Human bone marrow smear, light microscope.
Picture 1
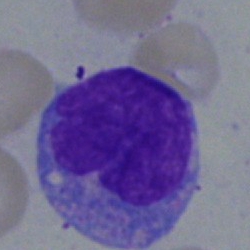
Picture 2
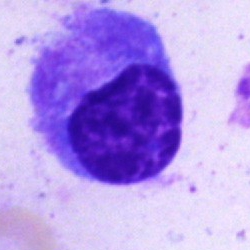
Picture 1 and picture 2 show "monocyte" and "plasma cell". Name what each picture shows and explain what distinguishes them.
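Monocyte for picture 1, plasma cell for picture 2. Working from the nucleus outward, the nucleus in picture 1 is folded, with a deep notch cutting in from its lower edge, while the nucleus in picture 2 lies off-centre toward the lower right.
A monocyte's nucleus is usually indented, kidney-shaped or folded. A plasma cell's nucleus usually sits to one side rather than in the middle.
The chromatin in picture 1 looks fine and lacy, with paler patches instead of coarse dark blocks. Picture 1 also has one small clear vacuole in the cytoplasm at the lower left, beside the nucleus. In picture 2, a moderate to generous rim of cytoplasm spreads mostly to the upper left of the nucleus, and along that upper-left edge the outline turns ragged and frayed. Around them, a red cell touches the monocyte at its upper right, and small purple specks lie scattered in the background around the plasma cell.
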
